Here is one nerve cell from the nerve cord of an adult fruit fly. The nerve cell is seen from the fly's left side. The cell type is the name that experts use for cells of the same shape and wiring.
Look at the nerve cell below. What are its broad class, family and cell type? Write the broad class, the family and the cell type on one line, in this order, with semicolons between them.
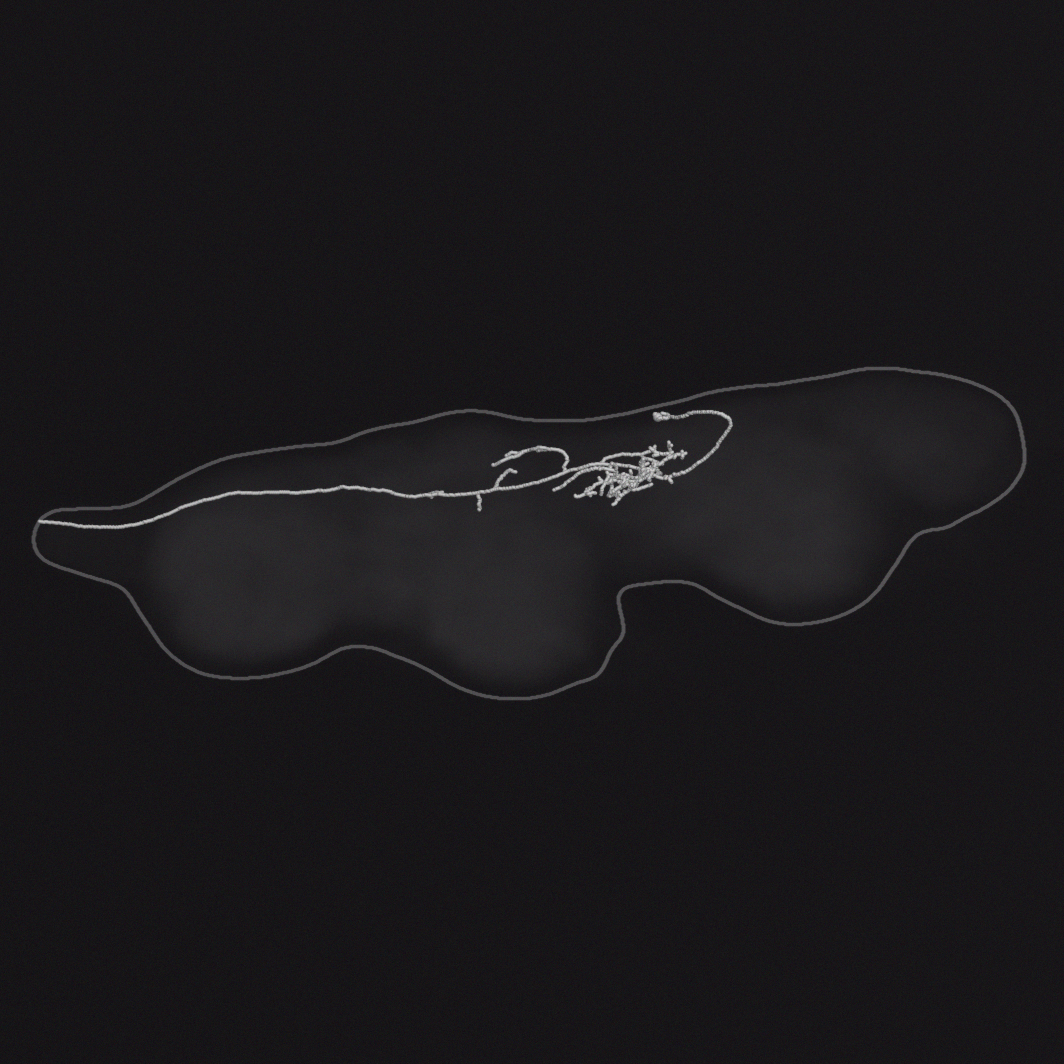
ascending neuron; hemilineage 19B; AN19B079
